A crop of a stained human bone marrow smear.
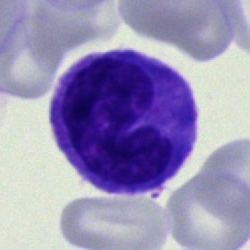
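Monocyte, the cell in the middle. Nucleus folded, a curved cleft running through its middle; it fills most of the cell. No nucleoli visible. Cytoplasm without vacuoles.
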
